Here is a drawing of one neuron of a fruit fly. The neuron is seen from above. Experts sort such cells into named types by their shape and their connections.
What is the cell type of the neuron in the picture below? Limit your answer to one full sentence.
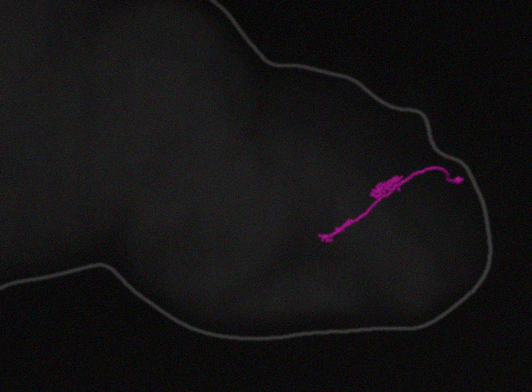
The cell type designation of this neuron is Mi9.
